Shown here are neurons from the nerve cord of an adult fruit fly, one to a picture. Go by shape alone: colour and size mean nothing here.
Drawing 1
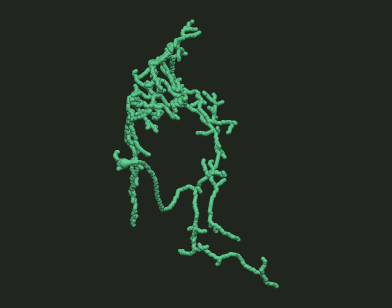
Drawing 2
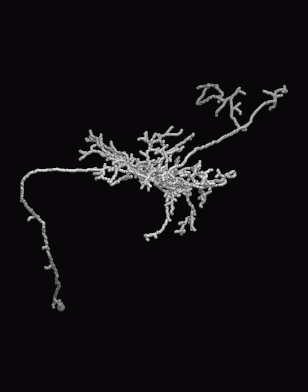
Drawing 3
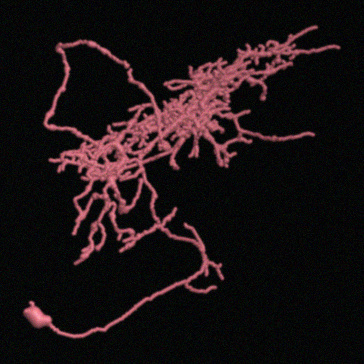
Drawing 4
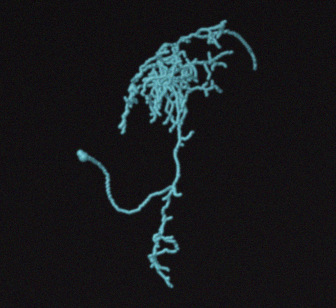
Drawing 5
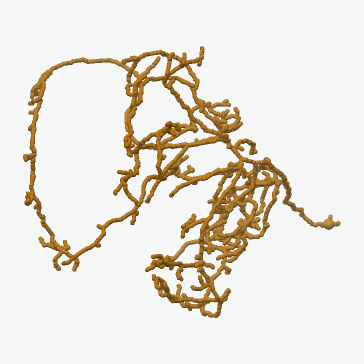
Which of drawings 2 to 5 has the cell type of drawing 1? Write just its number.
4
